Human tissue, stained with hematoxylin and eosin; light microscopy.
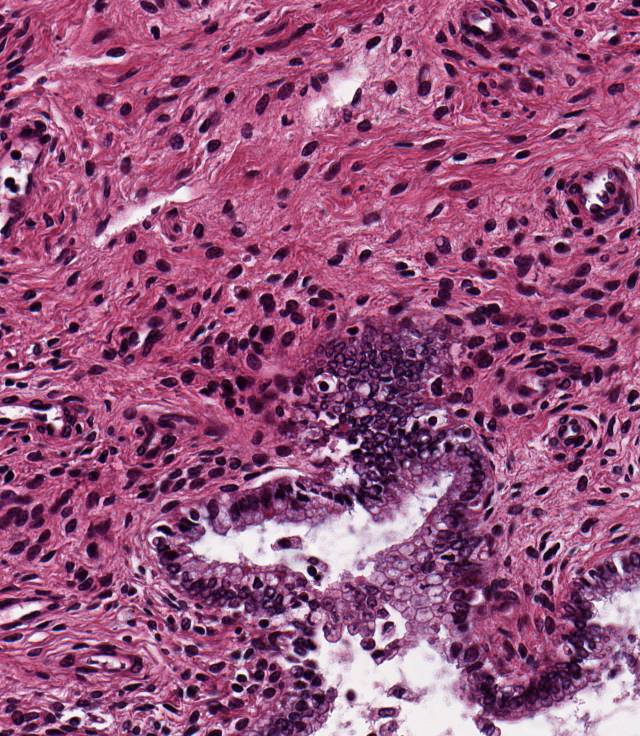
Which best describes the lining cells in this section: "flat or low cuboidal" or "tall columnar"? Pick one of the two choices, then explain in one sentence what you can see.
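Tall columnar. The epithelium lining the space is made of columnar cells with pale, finely vacuolated cytoplasm.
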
